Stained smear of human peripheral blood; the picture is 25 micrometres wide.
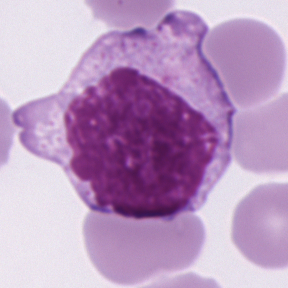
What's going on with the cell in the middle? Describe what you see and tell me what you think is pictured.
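On the left side of the cell a tapering cytoplasmic projection juts out. The cell measures about 17 micrometres across, and its nucleus, about 13 micrometres across, fills about 60% of the cell's area and lies toward the bottom of the cell. The nuclear border is bumpy and slightly lobed. Pale lilac-grey cytoplasm holds scattered fine pinkish-red granules. This is a myelocyte.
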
